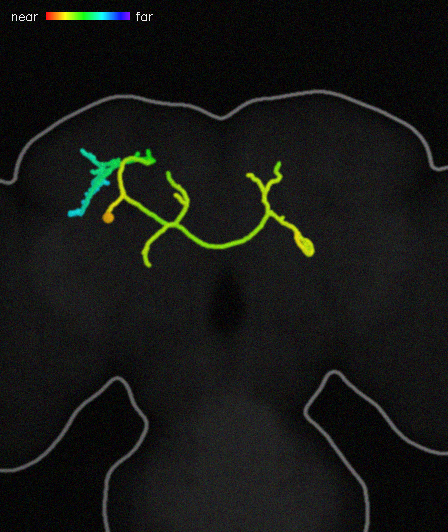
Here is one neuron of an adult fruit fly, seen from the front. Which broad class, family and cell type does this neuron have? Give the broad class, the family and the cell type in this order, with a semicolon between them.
central-brain intrinsic neuron; hemilineage AOTUv4_dorsal; CB2088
